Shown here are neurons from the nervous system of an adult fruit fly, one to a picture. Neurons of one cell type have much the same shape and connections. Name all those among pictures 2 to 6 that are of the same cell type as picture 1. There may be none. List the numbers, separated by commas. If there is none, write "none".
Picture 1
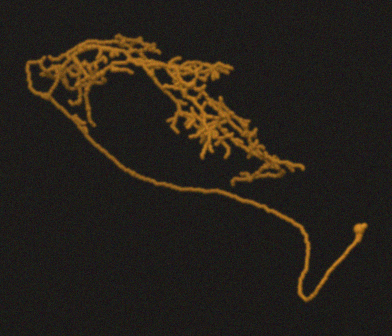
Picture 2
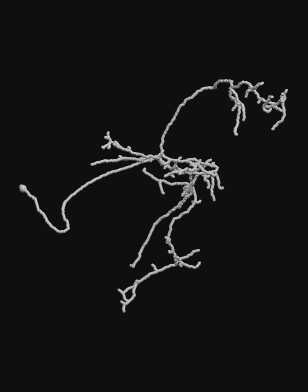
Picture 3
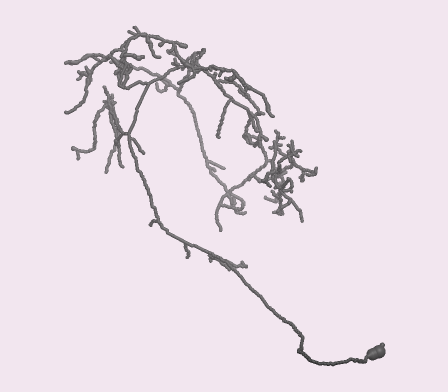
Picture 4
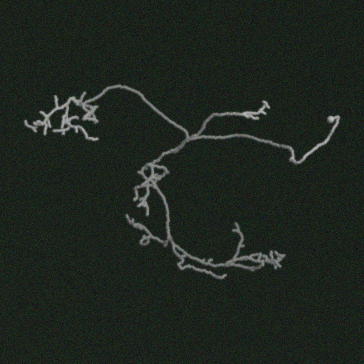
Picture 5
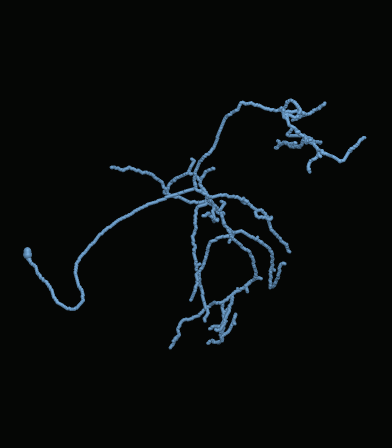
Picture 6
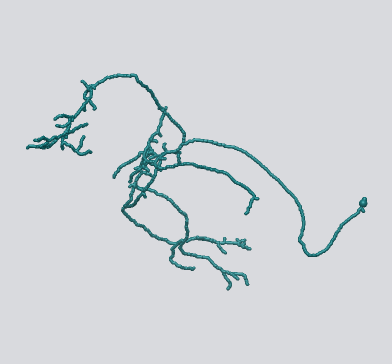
3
